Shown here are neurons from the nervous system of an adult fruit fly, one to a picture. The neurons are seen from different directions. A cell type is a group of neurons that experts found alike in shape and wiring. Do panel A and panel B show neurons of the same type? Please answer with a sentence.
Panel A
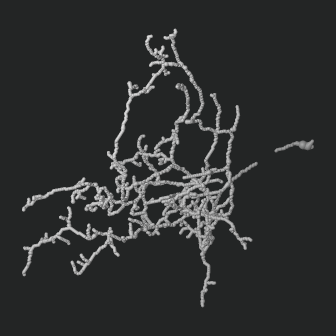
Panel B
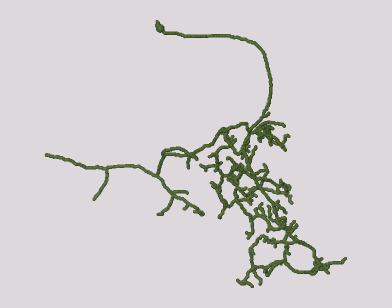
They are of different cell types.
